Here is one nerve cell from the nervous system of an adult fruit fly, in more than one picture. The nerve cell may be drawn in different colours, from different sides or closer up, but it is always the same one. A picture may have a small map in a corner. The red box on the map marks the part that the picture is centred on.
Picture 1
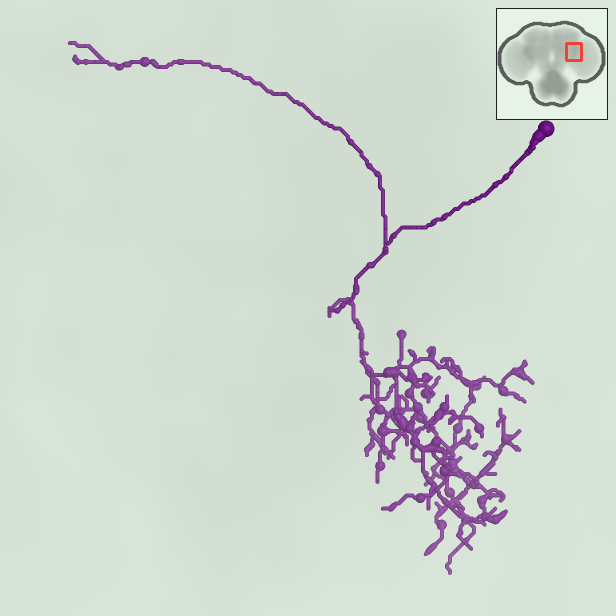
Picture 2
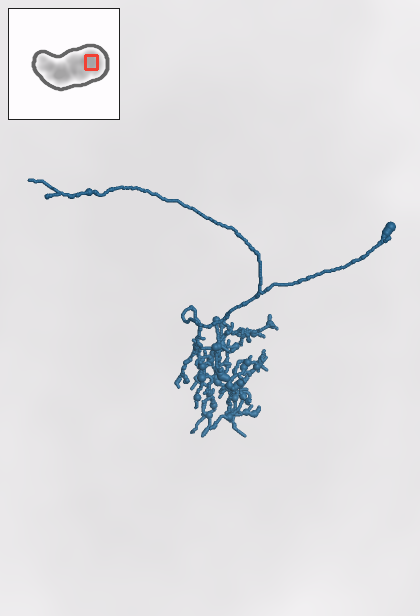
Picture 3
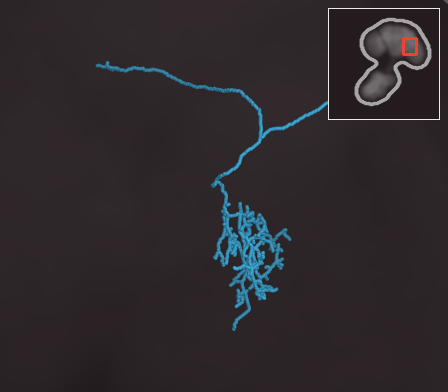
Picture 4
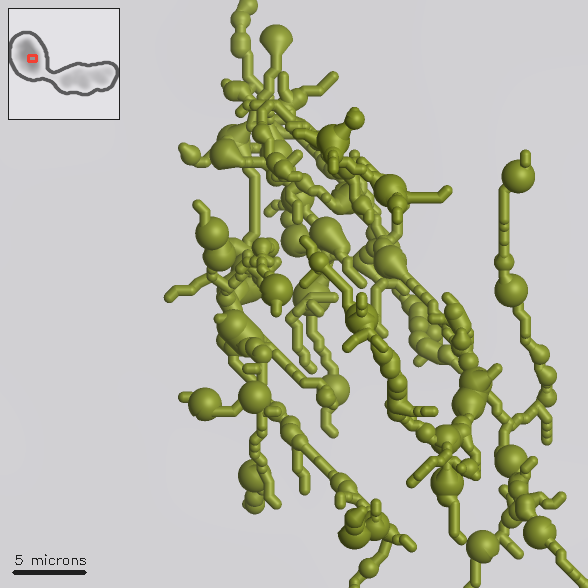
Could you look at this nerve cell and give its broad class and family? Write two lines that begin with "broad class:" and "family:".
broad class: visual projection neuron
family: LC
